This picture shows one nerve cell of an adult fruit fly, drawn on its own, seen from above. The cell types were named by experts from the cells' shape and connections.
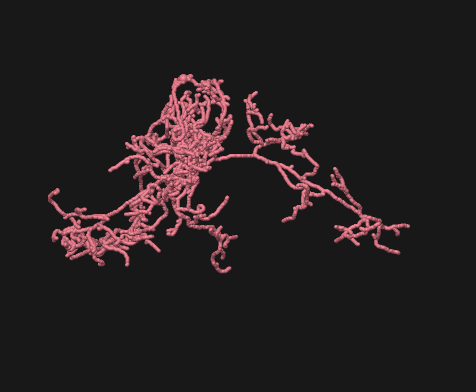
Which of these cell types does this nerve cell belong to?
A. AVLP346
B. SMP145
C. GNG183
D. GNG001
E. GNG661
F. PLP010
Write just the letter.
B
